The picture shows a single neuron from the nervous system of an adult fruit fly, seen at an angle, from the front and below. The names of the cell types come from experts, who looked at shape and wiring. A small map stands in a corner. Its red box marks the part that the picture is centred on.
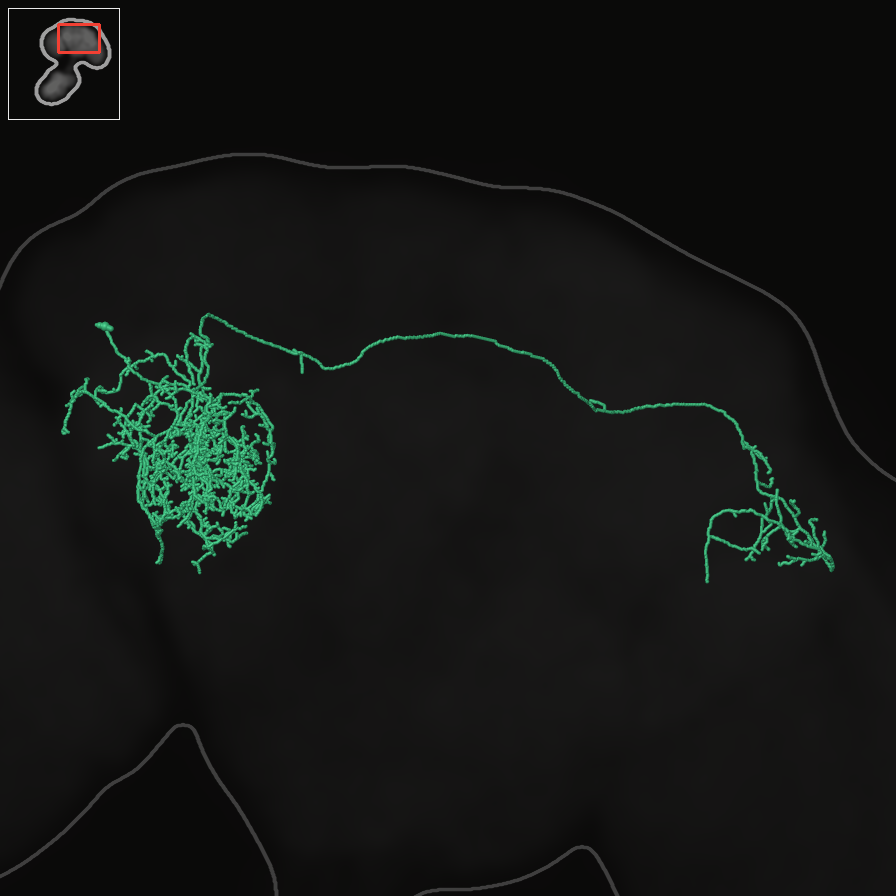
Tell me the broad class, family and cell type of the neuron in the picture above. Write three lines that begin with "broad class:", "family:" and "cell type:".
broad class: central-brain intrinsic neuron
family: hemilineage VLPl2_medial
cell type: AVLP162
